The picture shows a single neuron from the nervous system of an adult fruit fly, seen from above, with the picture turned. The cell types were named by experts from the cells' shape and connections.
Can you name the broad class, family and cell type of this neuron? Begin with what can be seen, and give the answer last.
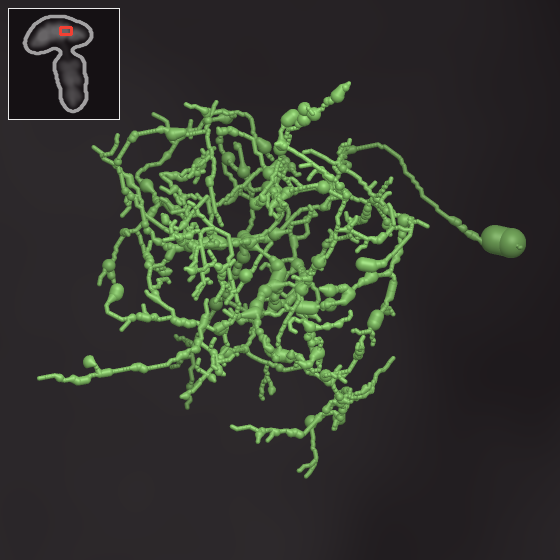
It is in the brain and does not reach the nerve cord. Its cell body lies on the right of the picture. Its broad class is central-brain intrinsic neuron. The family is hemilineage WEDa1. The cell type is CB1314.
